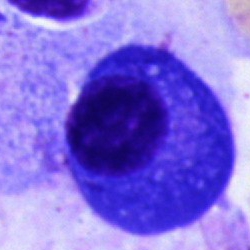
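Plasma cell in a stained bone marrow smear. First, the outline is smooth and round to slightly oval. Second, the chromatin is dark purple and densely stained. Third, small pale spots are scattered through the cytoplasm, and no distinct coloured granules are seen there.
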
